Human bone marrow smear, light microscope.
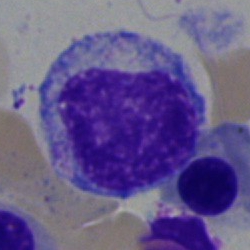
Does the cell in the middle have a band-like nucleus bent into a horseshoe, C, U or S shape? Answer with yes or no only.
No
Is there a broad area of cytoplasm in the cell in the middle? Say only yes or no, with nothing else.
No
